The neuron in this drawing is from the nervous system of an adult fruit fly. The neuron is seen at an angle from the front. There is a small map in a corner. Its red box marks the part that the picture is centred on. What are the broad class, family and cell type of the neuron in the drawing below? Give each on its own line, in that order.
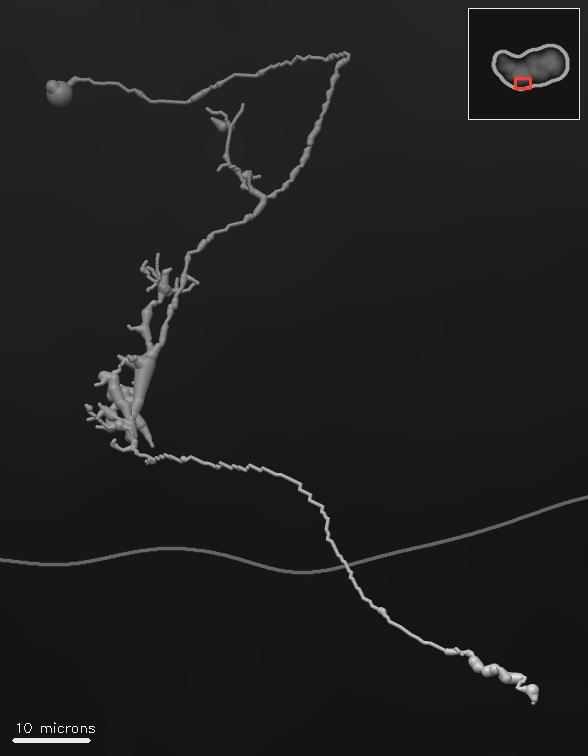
optic-lobe intrinsic neuron
C
C3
